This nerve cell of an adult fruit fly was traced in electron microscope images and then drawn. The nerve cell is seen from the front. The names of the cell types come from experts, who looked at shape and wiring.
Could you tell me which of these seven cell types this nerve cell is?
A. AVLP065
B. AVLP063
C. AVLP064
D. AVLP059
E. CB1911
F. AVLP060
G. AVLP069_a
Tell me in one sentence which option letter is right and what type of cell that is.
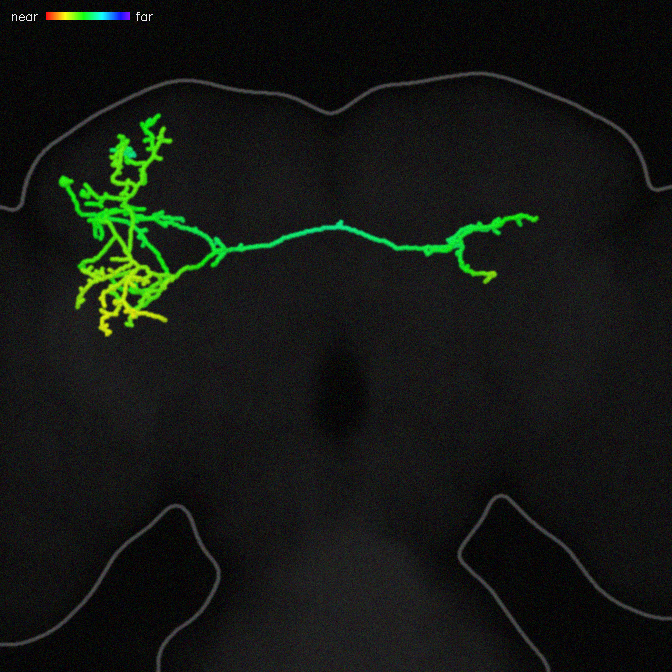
Among the listed cell types, AVLP065 in option A is that of the nerve cell.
